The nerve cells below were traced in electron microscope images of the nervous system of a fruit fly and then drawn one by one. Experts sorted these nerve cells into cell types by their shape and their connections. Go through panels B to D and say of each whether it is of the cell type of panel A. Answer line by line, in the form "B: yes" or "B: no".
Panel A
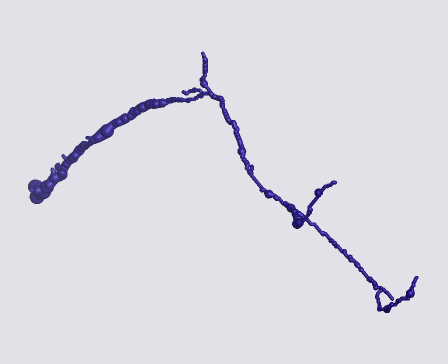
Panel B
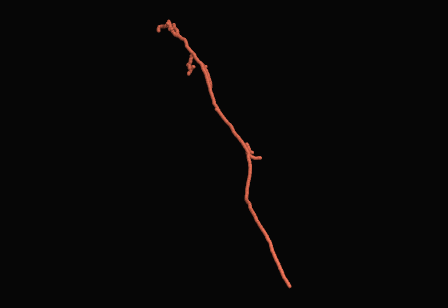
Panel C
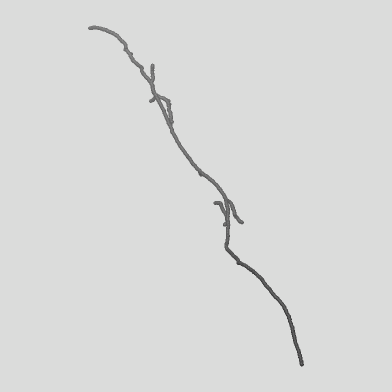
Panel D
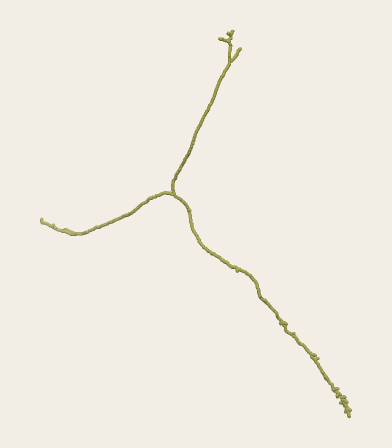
B: no
C: no
D: yes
